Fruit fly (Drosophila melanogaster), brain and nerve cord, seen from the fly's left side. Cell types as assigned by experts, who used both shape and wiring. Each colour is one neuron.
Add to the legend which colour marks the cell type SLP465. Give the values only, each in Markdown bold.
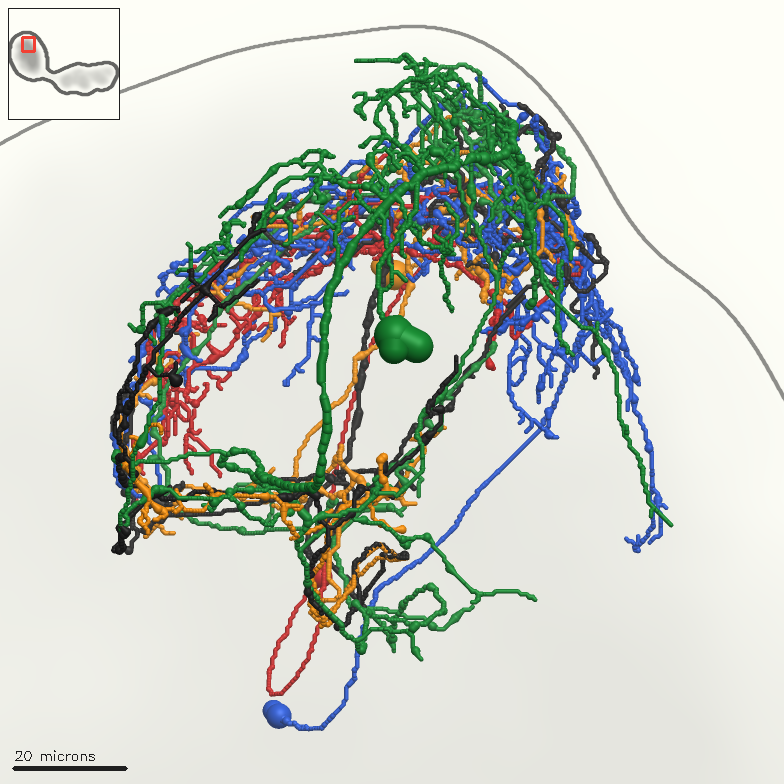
**black**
